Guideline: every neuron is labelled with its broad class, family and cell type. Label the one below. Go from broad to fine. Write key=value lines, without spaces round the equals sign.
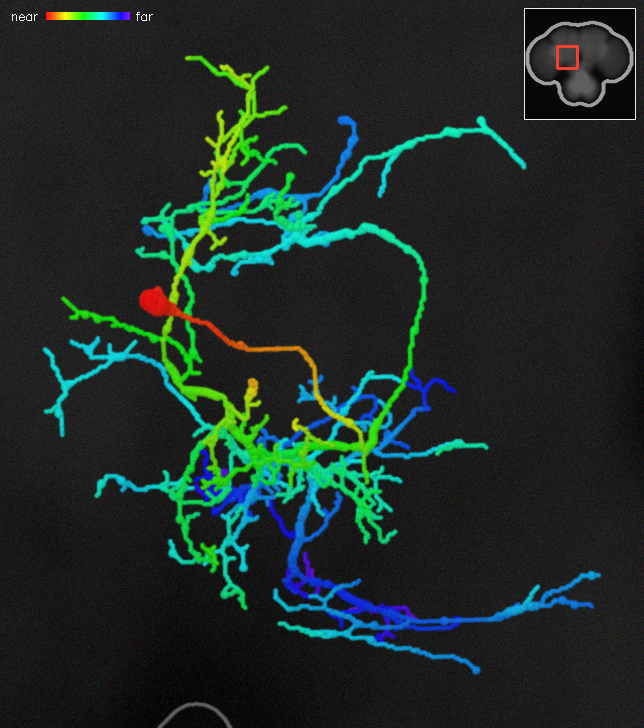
broad_class=central-brain intrinsic neuron
family=hemilineage ALl1_ventral
cell_type=CB2940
